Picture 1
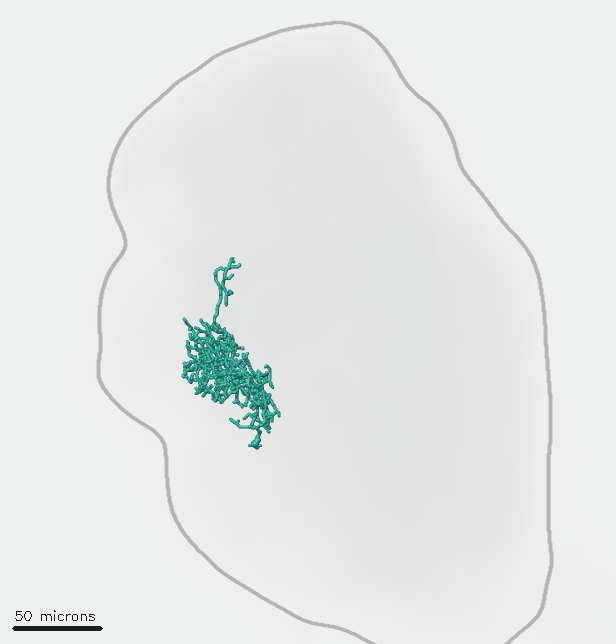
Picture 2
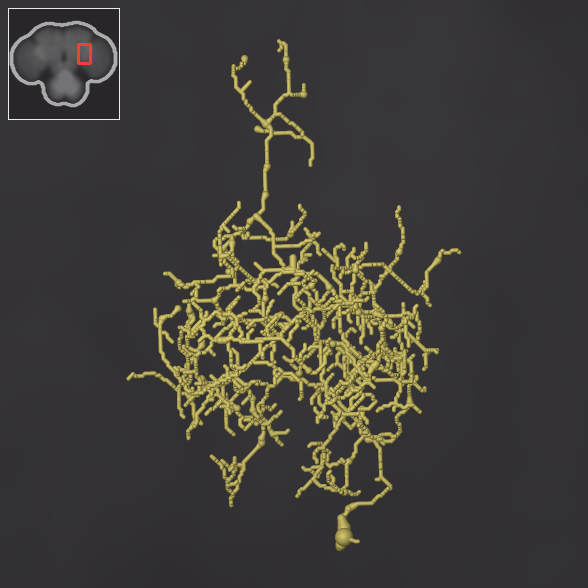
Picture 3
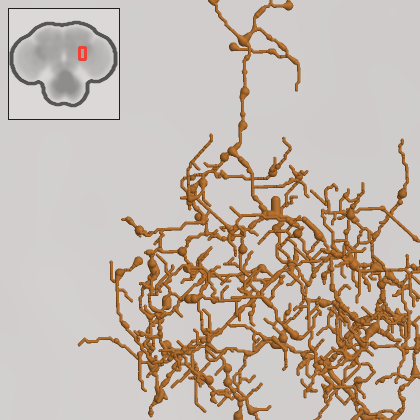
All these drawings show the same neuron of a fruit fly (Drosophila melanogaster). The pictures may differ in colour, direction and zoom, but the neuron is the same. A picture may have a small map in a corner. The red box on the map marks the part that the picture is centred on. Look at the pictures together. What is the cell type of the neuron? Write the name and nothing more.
CB3104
